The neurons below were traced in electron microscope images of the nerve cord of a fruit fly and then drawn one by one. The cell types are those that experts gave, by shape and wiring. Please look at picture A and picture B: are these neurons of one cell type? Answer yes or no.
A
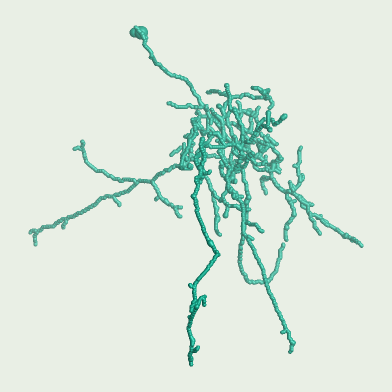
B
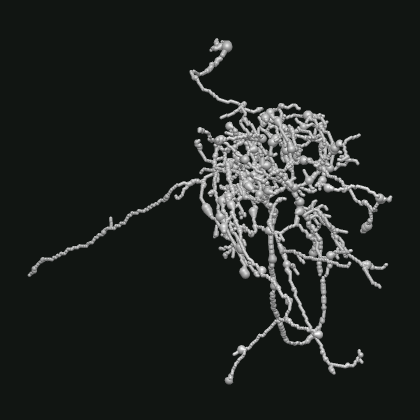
yes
